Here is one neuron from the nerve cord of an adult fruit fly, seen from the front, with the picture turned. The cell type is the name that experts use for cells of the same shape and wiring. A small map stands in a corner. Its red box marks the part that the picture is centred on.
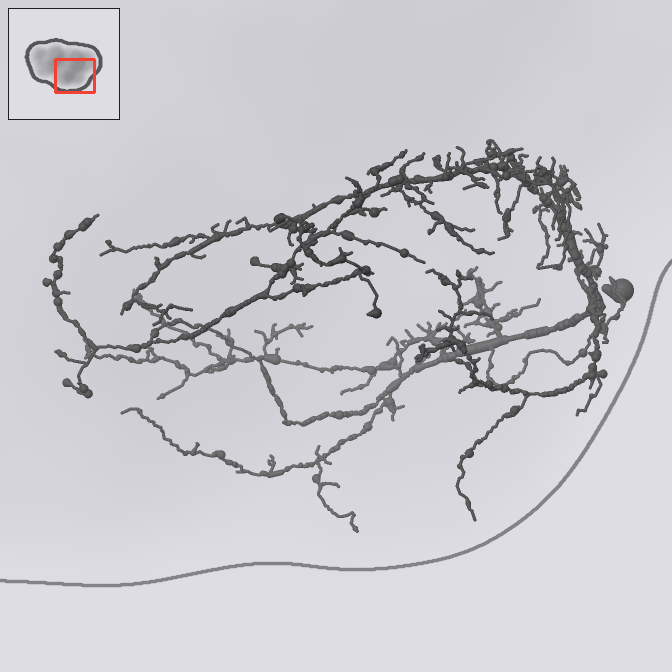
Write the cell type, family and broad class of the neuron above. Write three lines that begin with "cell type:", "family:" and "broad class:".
cell type: IN04B038
family: hemilineage 04B
broad class: nerve-cord intrinsic neuron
